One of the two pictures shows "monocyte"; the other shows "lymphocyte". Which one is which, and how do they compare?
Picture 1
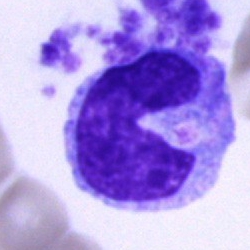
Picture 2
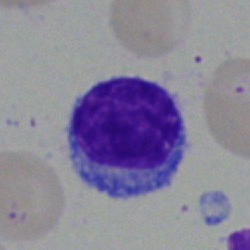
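Answer: picture 1 shows a monocyte, picture 2 a lymphocyte. Outline: the monocyte is roughly round with a slightly uneven, fuzzy edge, whereas the lymphocyte has a round outline. Nucleus: in the monocyte it is kidney-shaped, with a deep notch opening to the right. In the lymphocyte it lies off-centre toward the top of the cell and shows no distinct nucleolus. Cytoplasm: the monocyte's is pale lilac-blue and widest on the right side. The lymphocyte's is blue with a mottled, speckled texture and forms a crescent along the lower edge.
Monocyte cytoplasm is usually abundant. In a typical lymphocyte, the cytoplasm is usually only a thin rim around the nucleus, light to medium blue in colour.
Surroundings: scattered dark purple granular clumps lie just above the monocyte.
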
